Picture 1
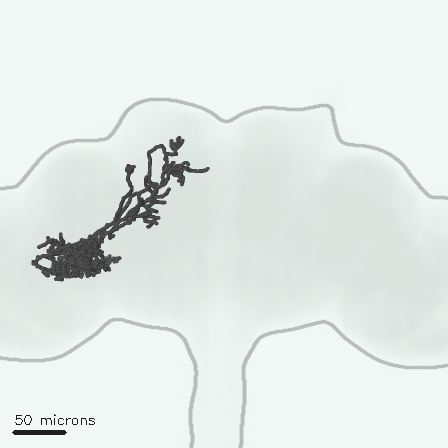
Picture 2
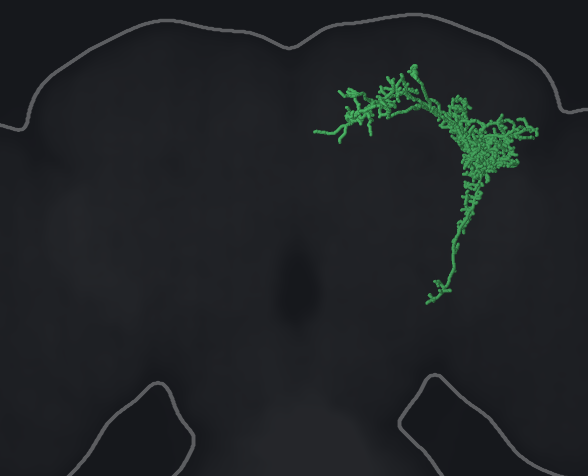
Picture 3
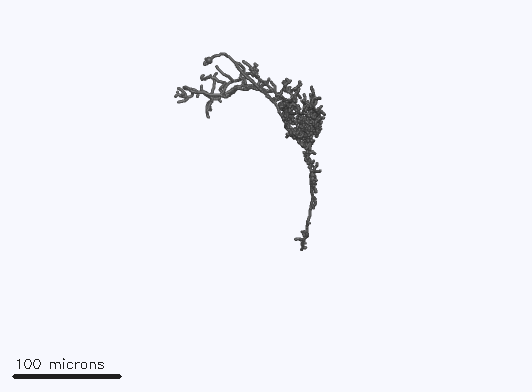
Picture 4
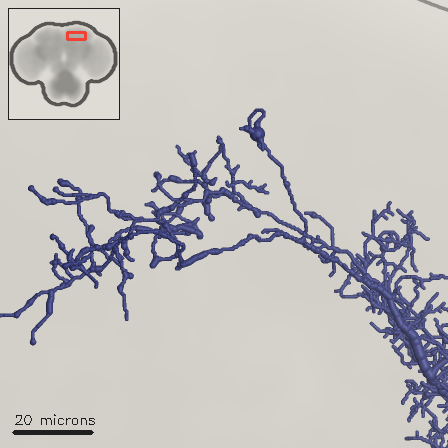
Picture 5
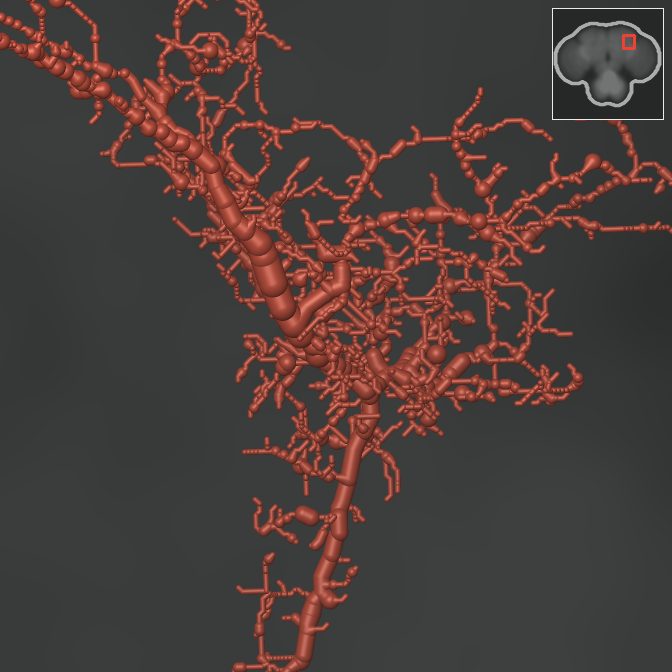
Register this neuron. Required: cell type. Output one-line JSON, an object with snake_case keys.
{"cell_type": "LHAD2b1"}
